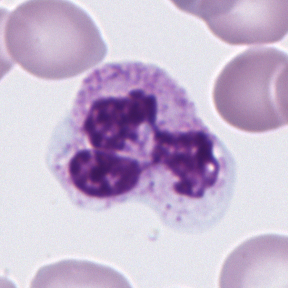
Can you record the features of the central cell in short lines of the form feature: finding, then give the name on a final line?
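Outline: irregular, broad rounded bulges instead of a smooth circle
Nucleus: several lobe-like masses joined to one another
Cytoplasm: pale greyish-blue
Granules: fine, lilac-pink, scattered throughout
Identification: segmented neutrophil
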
